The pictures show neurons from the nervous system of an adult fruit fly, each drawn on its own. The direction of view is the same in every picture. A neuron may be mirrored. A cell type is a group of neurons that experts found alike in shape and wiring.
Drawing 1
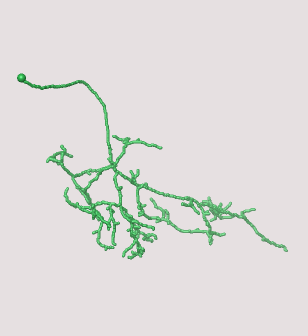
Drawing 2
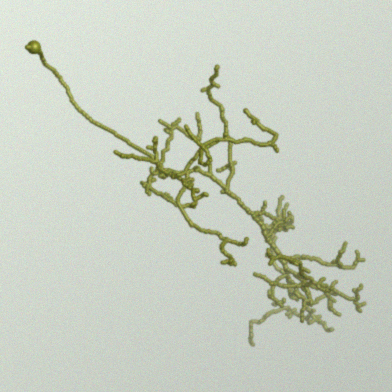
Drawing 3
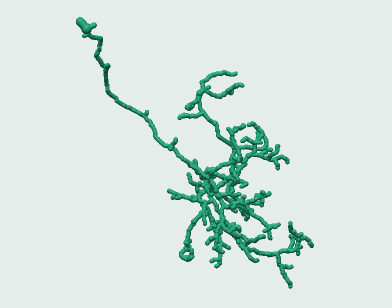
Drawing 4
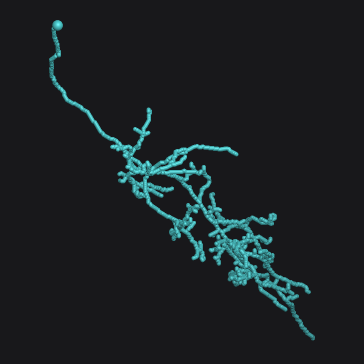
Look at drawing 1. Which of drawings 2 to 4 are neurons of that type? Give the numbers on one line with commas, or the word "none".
2, 3, 4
